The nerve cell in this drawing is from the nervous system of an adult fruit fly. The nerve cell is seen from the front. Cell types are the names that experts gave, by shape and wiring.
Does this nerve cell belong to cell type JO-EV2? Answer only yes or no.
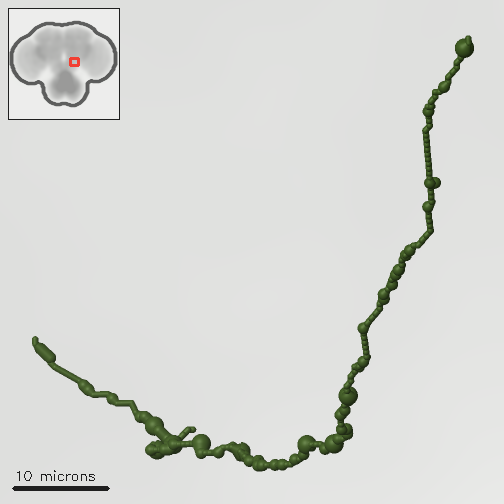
no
